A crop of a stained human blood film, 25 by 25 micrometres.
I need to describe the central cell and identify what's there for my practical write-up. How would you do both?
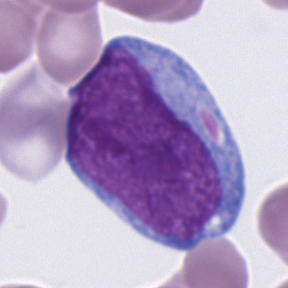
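Nucleus first: a single oval mass without lobes, lying off-centre toward the left side of the cell and filling about 70% of the cell's area. Cytoplasm next: its broadest band lies to the upper right of the nucleus. Inclusions after that: a single slender pink-purple rod lies in the cytoplasm to the right of the nucleus. Size last: the cell measures about 20 by 14 micrometres. The name: myeloblast.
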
